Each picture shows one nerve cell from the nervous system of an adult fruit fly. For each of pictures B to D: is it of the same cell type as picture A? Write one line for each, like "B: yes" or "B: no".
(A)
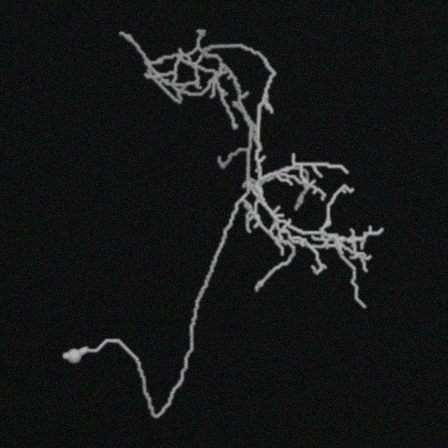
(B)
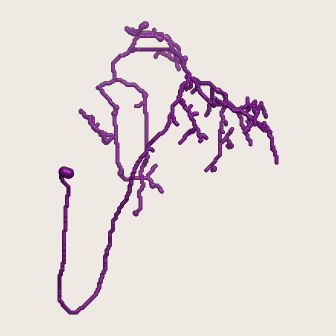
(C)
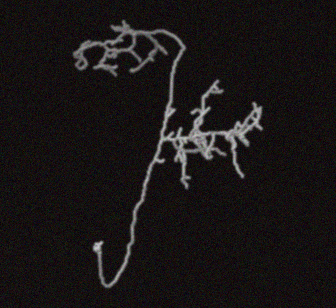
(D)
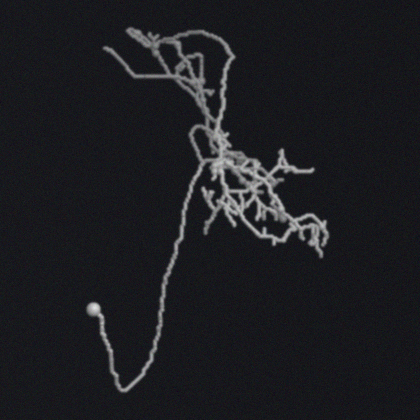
B: no
C: no
D: yes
